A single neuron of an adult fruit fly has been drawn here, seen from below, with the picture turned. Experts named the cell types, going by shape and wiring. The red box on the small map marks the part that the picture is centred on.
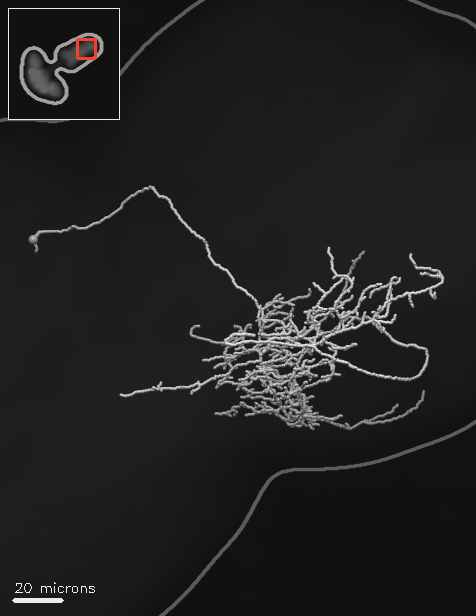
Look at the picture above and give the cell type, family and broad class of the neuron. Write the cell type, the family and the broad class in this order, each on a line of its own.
IN01A037
hemilineage 01A
nerve-cord intrinsic neuron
